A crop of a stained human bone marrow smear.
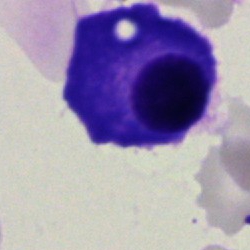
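Plasma cell. Abundant cytoplasm takes up more of the cell than the nucleus, with a paler zone beside the nucleus on its left. The chromatin is very dark and dense, without visible nucleoli. The outline is irregular and angular, edged with tiny fine projections.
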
